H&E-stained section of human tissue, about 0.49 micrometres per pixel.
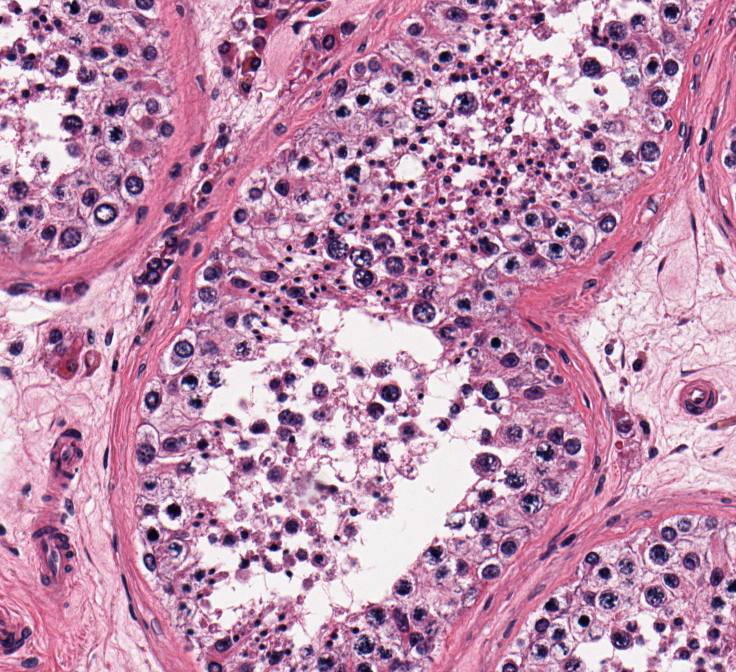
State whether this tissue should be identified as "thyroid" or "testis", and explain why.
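It's testis. One large tubule cut across fills most of the field. Its lining holds many large round cells with big nuclei of coarse, clumped chromatin, and numerous small, dark, round nuclei crowd its upper central part.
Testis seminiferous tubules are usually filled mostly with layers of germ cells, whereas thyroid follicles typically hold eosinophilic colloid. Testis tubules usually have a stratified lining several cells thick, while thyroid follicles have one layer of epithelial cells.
At the left edge, midway down, the stroma holds a small group of cells with abundant deep pink cytoplasm.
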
